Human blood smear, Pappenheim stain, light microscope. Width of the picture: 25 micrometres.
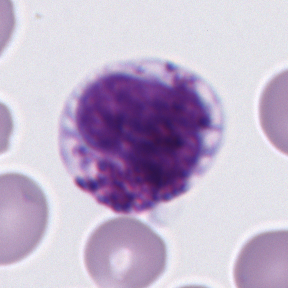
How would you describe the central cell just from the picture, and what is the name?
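Outline: round and smooth. Nucleus: occupies most of the cell, with an irregular, indistinct outline. Cytoplasm: a pale, nearly colourless rim around the nucleus. Granules: most crowded along the lower left edge of the cell. Cell type: basophil.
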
